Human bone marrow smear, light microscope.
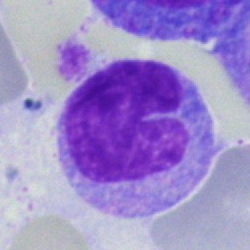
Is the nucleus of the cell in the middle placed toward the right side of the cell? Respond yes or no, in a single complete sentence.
No, rather than to the left, most cytoplasm lies to the right of the nucleus.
